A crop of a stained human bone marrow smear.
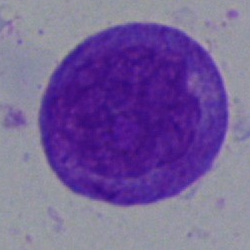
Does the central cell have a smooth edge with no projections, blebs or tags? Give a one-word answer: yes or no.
Yes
